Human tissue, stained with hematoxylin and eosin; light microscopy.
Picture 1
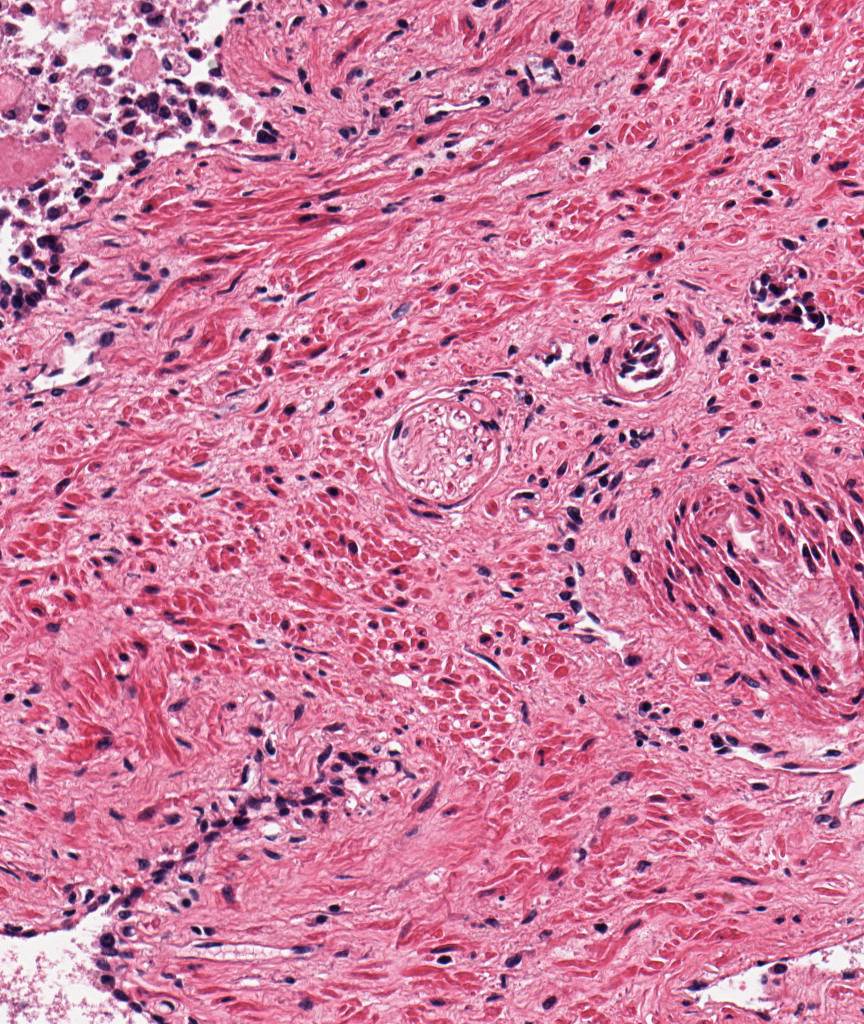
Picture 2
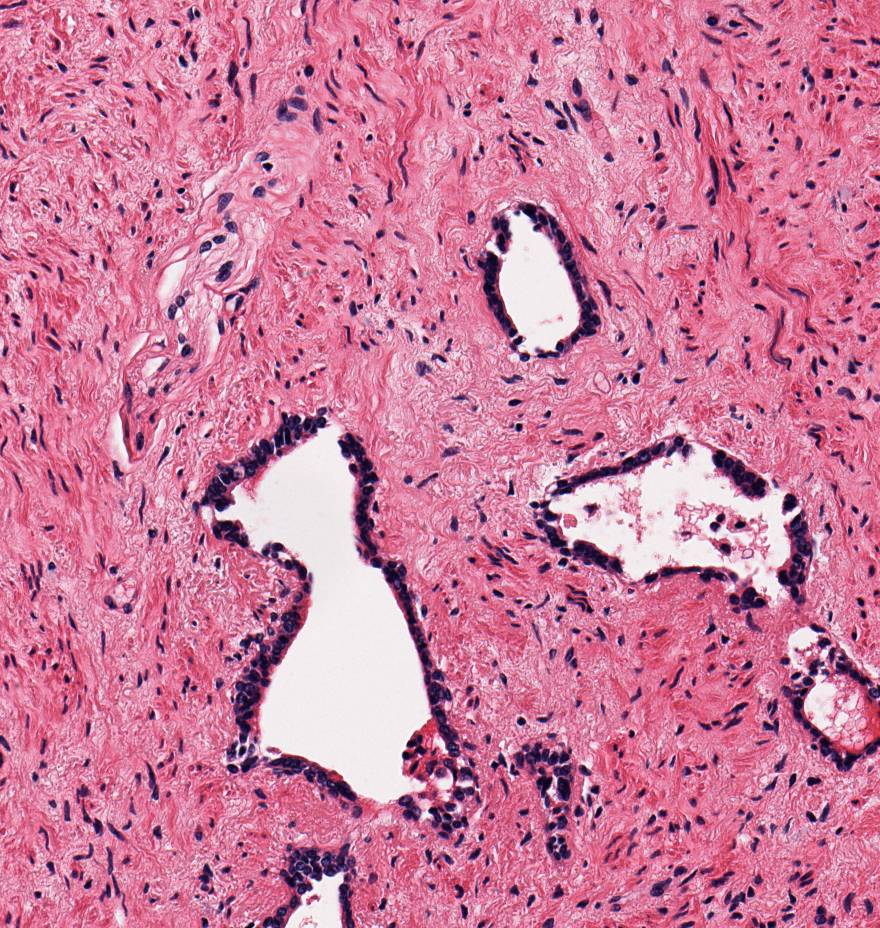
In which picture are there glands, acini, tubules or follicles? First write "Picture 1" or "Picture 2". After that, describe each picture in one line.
Picture 2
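Picture 1: No epithelium or glands are present anywhere in the field.
Picture 2: Small gland profiles lie scattered and well apart within abundant stroma across the field.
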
